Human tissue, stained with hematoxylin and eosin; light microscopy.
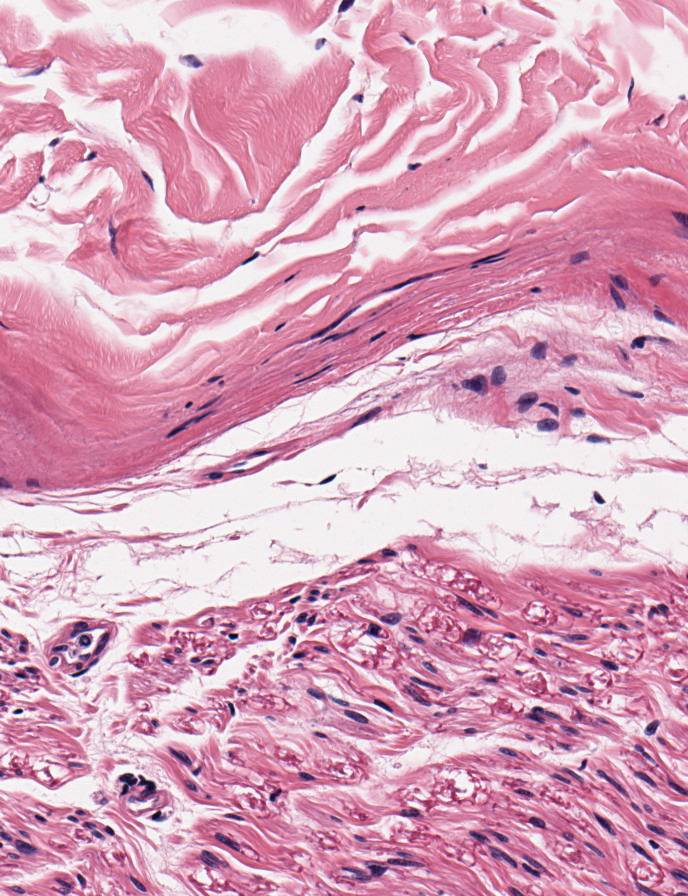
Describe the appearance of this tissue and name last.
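A pale band crossing the middle separates a sparsely nucleated fibrous upper half from a densely nucleated lower part. Upper part: broad, wavy pink collagen bundles parted by white clefts, few nuclei. Below: closely packed wavy fibres, many elongated dark nuclei. This is tibial nerve.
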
